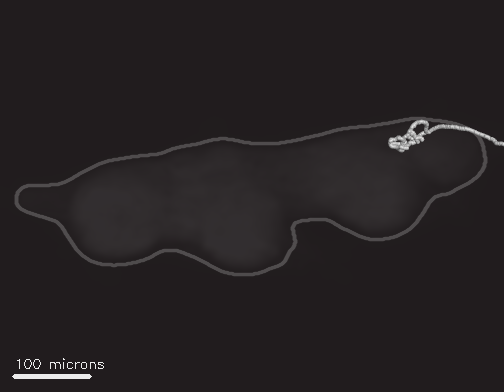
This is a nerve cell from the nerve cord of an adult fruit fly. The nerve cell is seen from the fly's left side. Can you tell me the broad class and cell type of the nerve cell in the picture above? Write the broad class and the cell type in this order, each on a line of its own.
sensory neuron entering the nerve cord
SNxx15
